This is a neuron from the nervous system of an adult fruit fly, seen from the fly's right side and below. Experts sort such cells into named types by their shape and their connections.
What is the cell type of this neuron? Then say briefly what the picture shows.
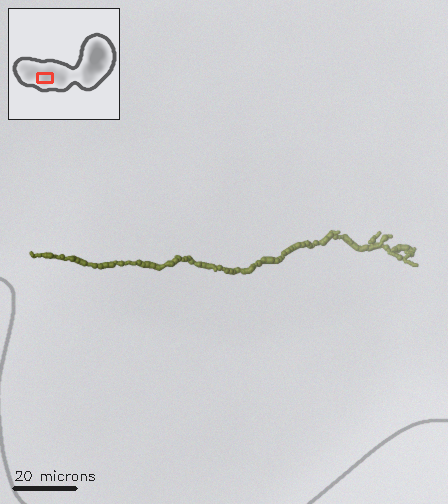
It is of cell type SNpp47. This is a sensory neuron entering the nerve cord. No cell body is drawn. From left to right in the picture it spans about 130 microns. There are a dozen or fewer branch ends.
